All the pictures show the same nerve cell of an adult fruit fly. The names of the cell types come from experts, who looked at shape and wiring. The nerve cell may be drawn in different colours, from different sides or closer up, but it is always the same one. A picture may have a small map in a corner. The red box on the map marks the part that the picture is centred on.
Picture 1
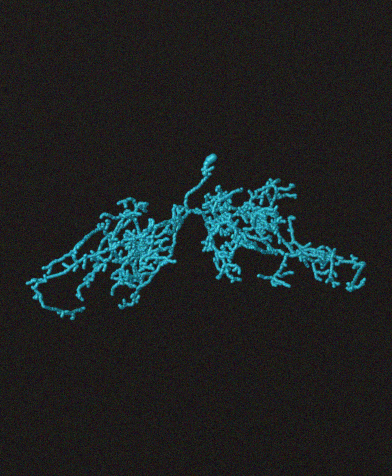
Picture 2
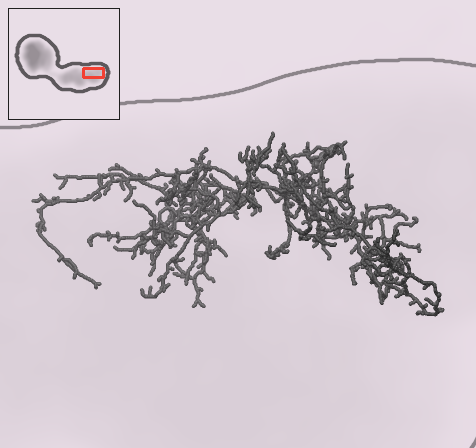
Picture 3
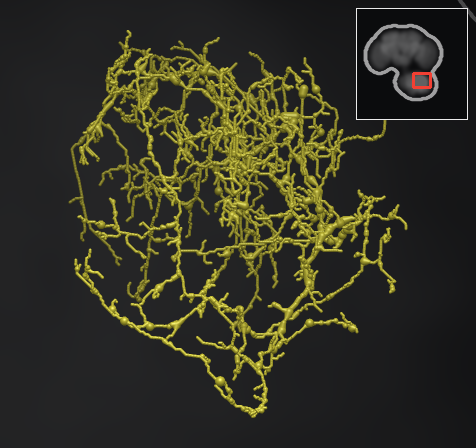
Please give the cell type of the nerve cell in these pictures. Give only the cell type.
INXXX045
